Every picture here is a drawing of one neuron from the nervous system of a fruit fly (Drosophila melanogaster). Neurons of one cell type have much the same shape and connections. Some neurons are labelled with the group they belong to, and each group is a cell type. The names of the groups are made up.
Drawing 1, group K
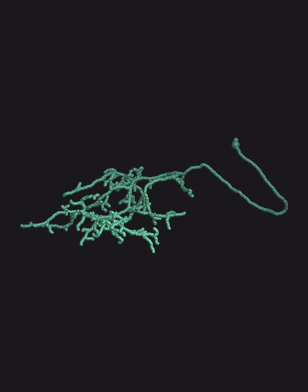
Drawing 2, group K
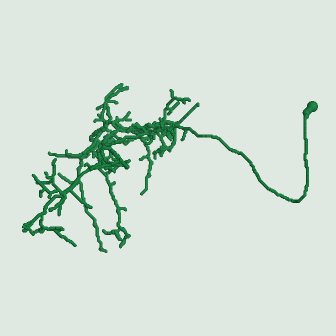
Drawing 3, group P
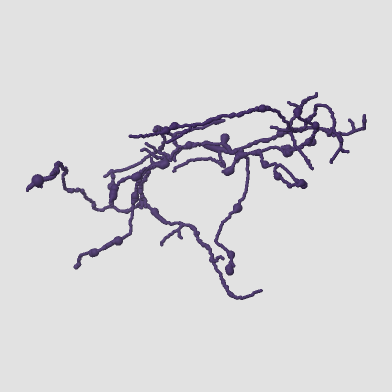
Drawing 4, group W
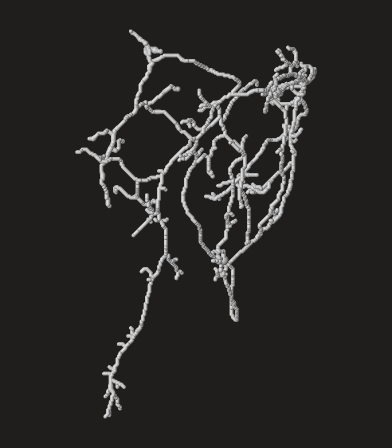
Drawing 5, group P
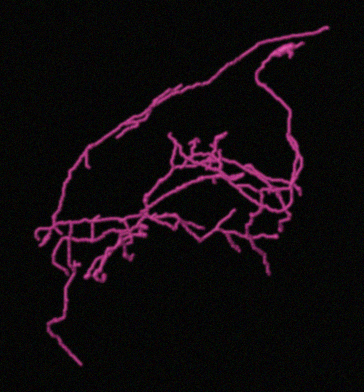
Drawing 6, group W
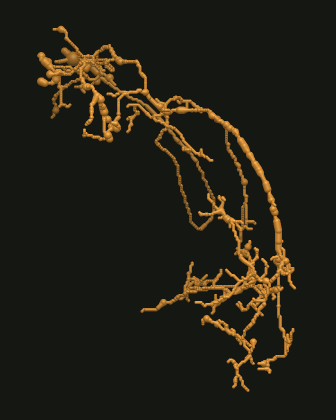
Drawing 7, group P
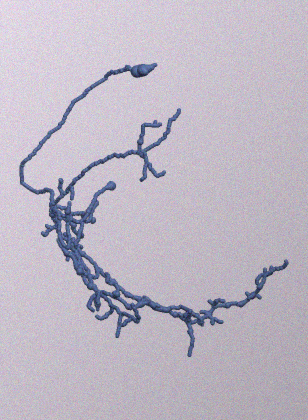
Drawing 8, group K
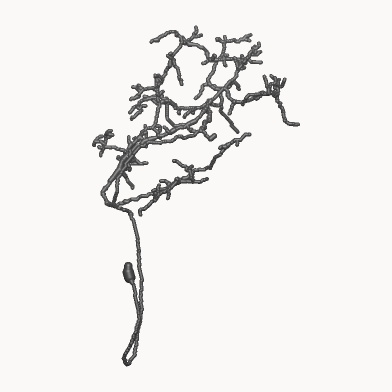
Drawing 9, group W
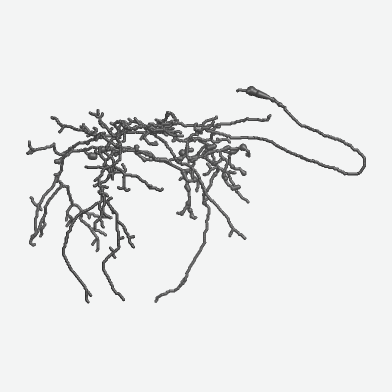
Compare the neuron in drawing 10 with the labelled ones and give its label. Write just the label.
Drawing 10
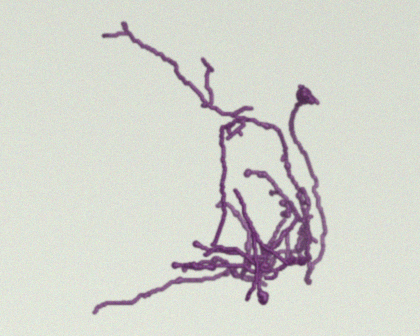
group P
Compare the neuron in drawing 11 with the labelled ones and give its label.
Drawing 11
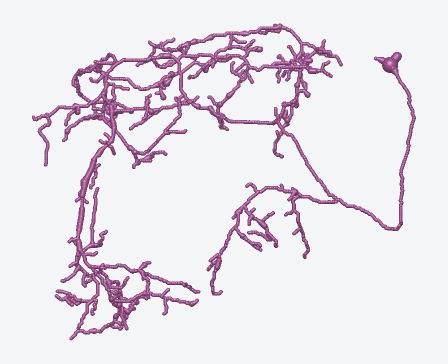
group K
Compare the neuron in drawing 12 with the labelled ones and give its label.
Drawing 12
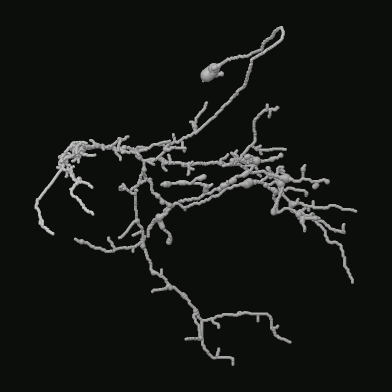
group W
